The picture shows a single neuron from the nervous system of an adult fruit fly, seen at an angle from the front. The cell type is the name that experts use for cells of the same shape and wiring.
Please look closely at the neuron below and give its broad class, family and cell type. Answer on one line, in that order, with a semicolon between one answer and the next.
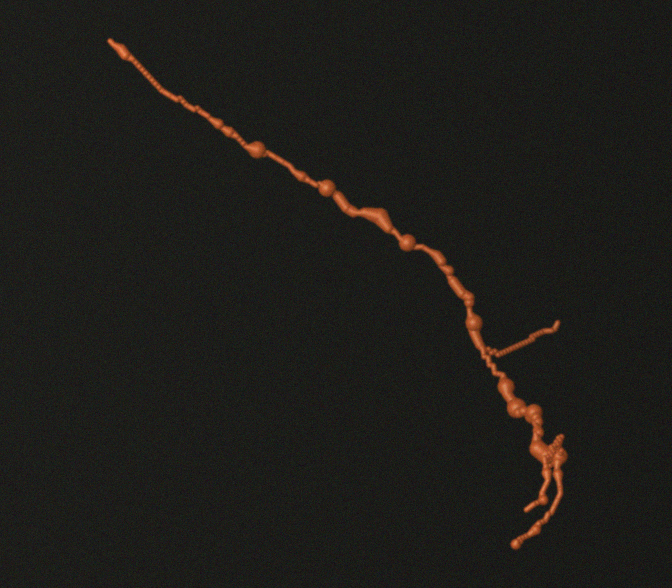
sensory neuron entering the nerve cord; class mechanosensory tactile; SNta45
